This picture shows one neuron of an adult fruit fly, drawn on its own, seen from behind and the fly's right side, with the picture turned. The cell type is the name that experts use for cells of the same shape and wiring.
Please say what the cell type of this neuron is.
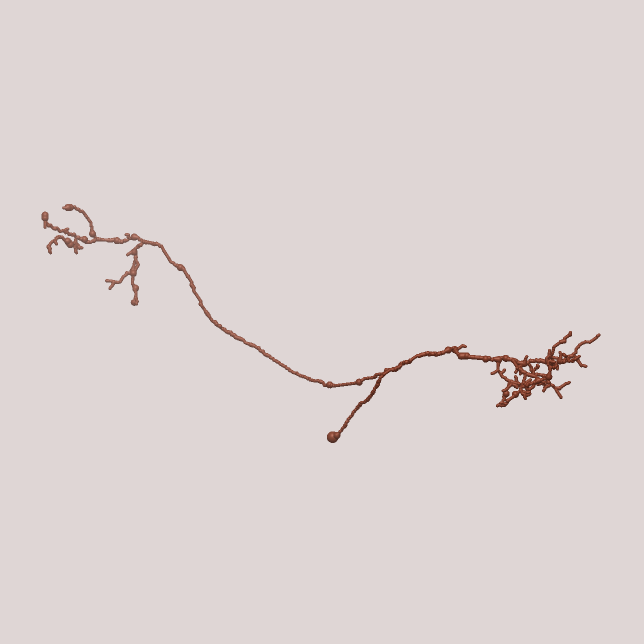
LC10c-1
